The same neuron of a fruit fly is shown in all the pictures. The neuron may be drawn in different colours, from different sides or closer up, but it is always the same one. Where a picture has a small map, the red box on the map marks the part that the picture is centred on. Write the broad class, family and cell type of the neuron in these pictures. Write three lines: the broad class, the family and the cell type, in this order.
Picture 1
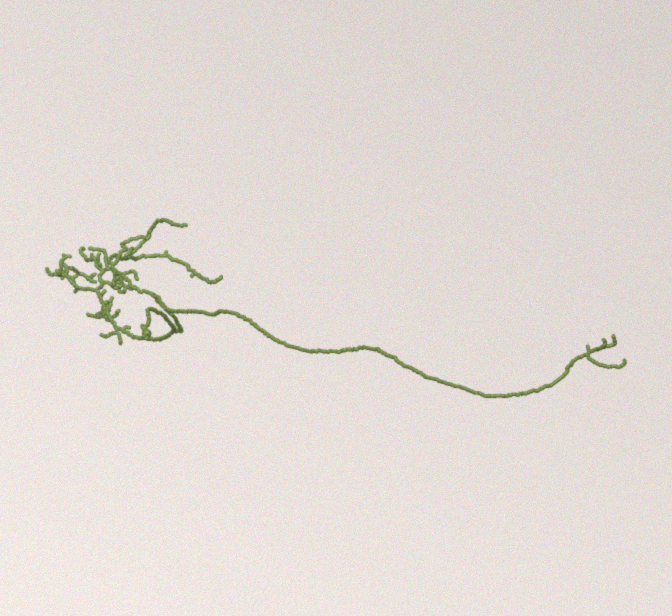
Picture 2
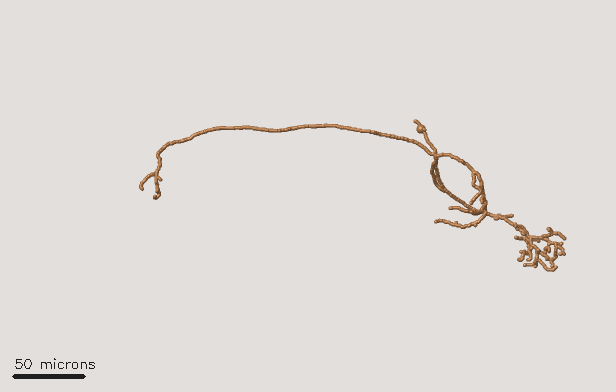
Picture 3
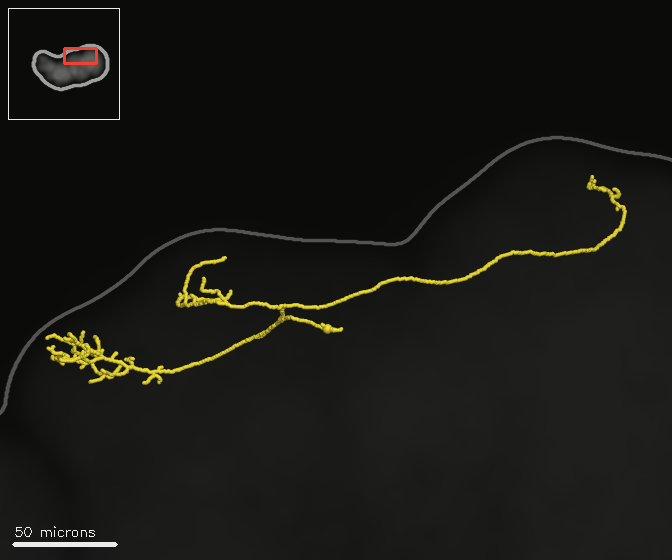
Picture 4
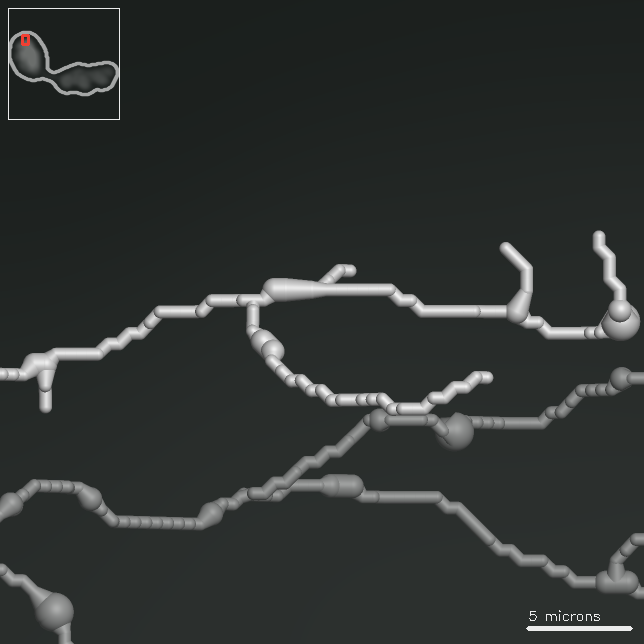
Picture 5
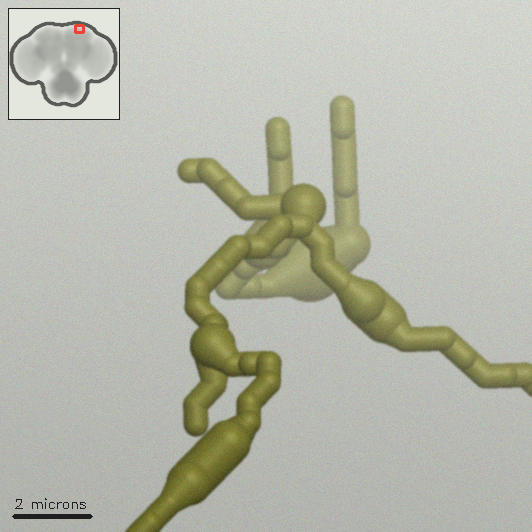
central-brain intrinsic neuron
hemilineage LHd1
CB1020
